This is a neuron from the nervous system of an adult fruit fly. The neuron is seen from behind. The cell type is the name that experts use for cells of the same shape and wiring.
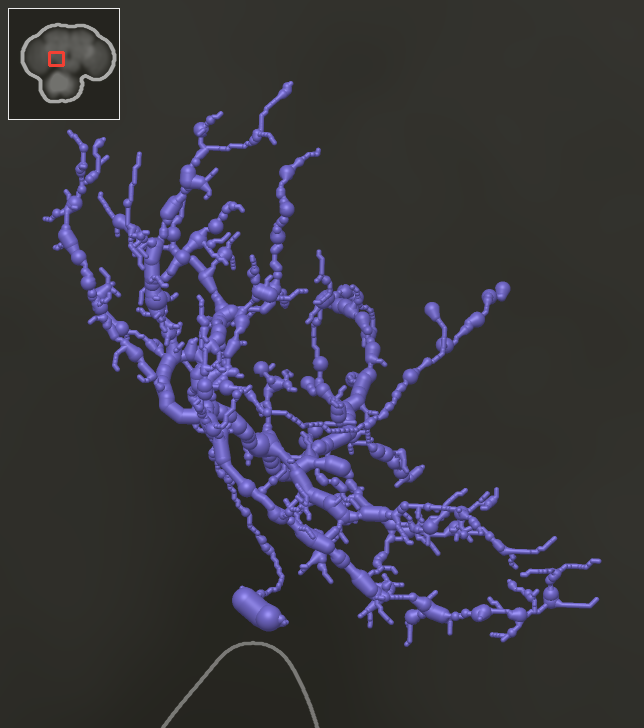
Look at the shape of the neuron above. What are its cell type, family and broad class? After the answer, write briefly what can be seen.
The cell type is CB1538. Its family is hemilineage WEDa1. This is a central-brain intrinsic neuron. As drawn here it is about as wide as it is tall.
